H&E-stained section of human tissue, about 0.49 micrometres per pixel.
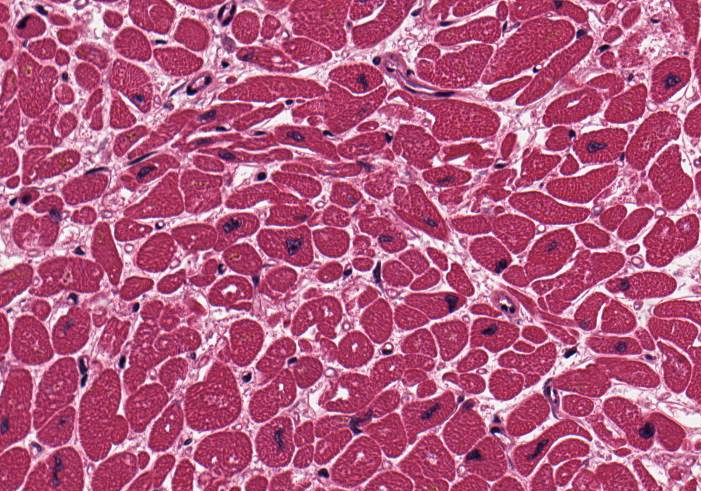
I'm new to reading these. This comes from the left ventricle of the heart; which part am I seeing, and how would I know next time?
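This is myocardium. Most muscle fibres are cut in cross section as rounded to polygonal pink profiles, with the nuclei of the cardiac muscle cells lying centrally.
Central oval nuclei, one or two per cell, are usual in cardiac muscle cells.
Their cytoplasm here is deep pink and finely stippled.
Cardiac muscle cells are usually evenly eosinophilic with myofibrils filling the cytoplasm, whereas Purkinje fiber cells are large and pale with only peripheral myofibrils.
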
